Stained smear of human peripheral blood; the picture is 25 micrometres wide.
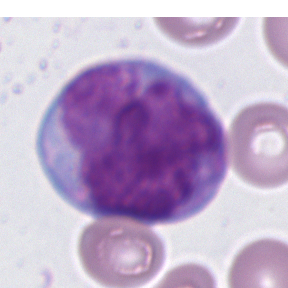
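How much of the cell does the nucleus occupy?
Most of it, leaving a modest rim of pale greyish blue cytoplasm that is widest on the left.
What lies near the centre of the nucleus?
A curved fold line.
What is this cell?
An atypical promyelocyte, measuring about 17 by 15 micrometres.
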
